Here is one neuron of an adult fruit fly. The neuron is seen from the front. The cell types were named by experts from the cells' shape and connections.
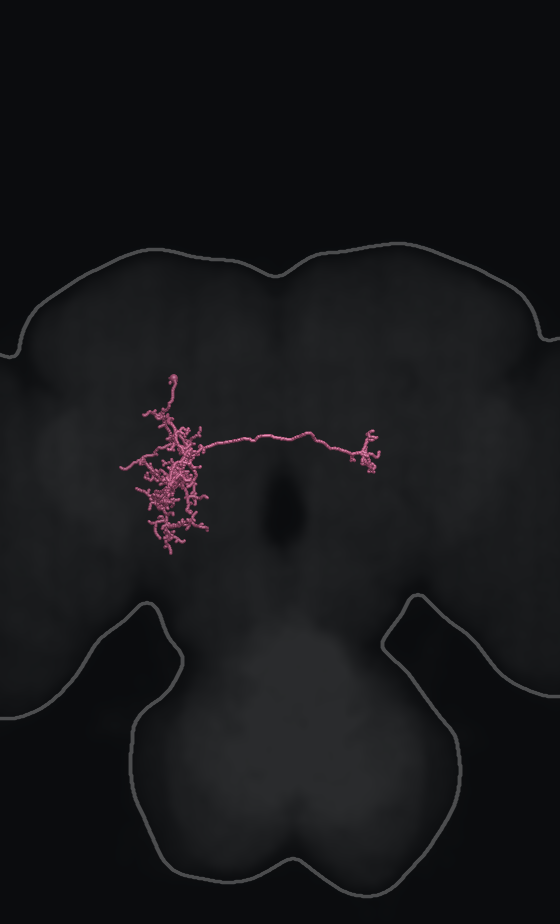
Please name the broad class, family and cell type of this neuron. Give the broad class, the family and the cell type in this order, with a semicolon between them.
central-brain intrinsic neuron; hemilineage SMPpv2_ventral; LAL143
